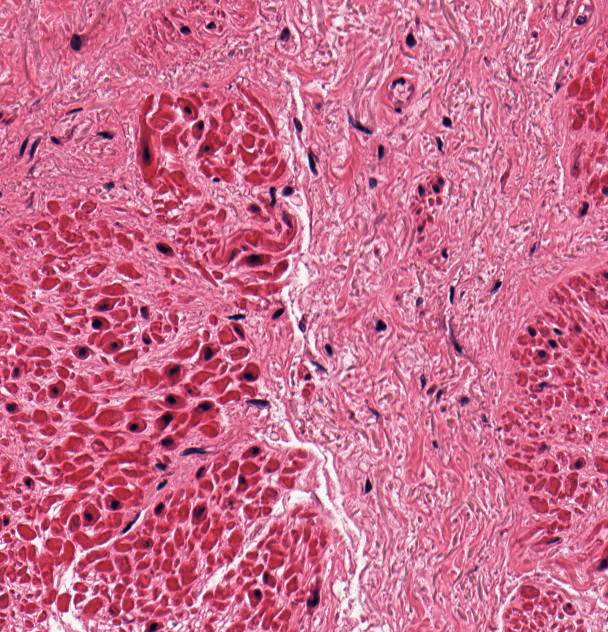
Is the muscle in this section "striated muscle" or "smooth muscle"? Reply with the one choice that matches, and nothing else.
Smooth muscle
